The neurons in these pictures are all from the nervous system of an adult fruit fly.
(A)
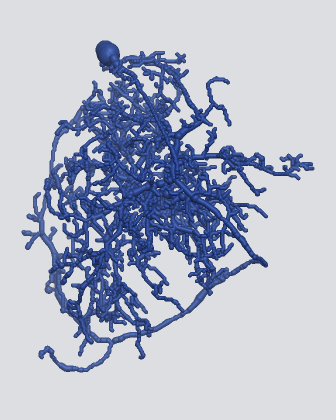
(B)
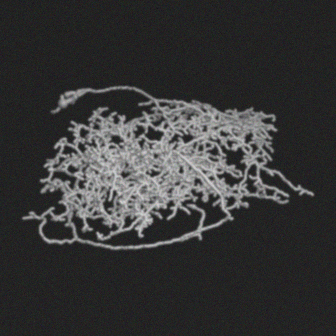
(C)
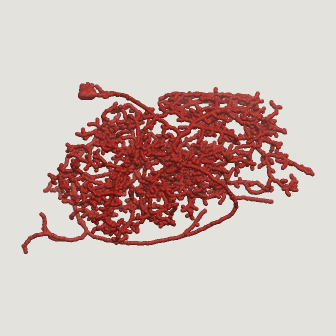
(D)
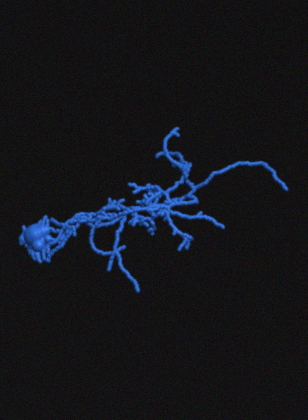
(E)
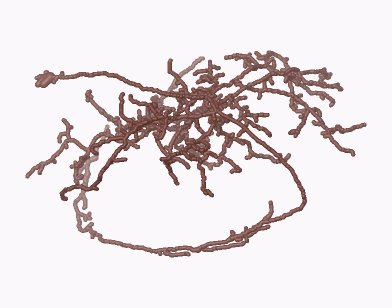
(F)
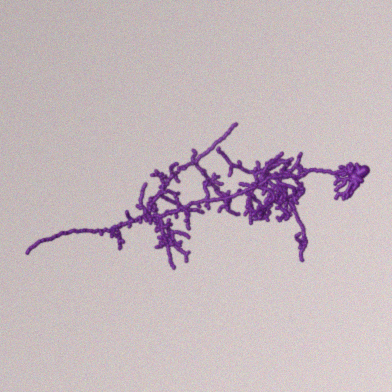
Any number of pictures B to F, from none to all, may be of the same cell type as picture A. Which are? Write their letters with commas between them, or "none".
B, C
